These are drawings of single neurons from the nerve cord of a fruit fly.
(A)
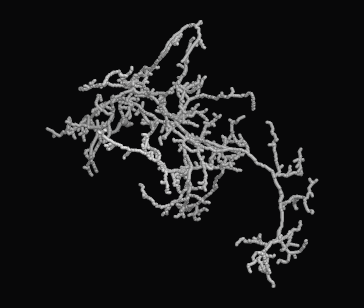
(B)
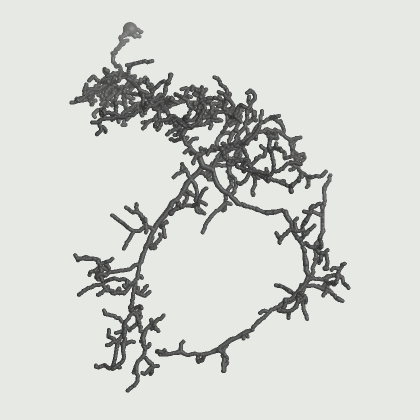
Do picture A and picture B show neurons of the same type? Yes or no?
yes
